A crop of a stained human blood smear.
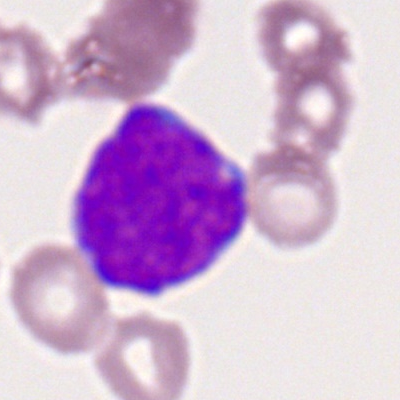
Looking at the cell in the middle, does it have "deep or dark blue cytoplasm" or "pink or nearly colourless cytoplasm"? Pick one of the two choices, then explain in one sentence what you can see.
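Deep or dark blue cytoplasm. The small amount of cytoplasm that shows at the edge is blue.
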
